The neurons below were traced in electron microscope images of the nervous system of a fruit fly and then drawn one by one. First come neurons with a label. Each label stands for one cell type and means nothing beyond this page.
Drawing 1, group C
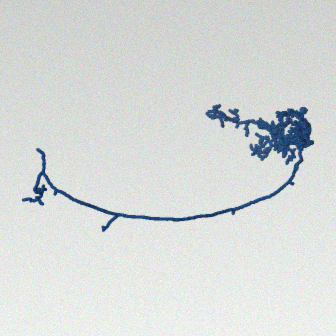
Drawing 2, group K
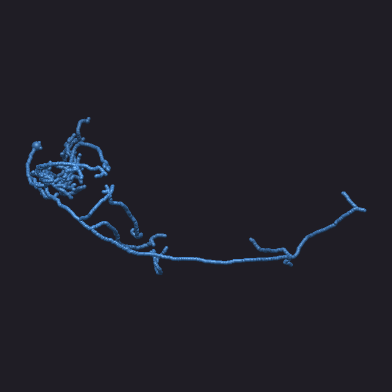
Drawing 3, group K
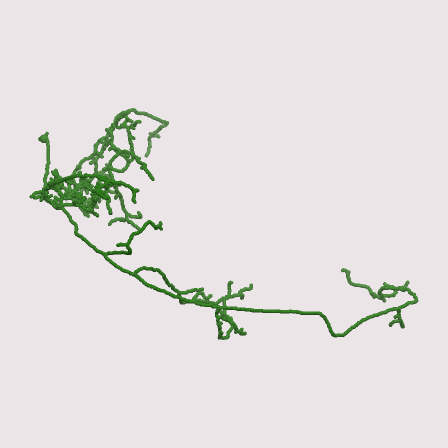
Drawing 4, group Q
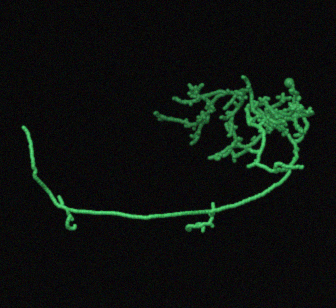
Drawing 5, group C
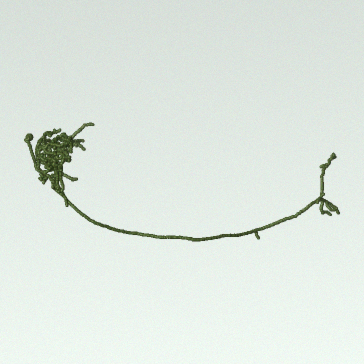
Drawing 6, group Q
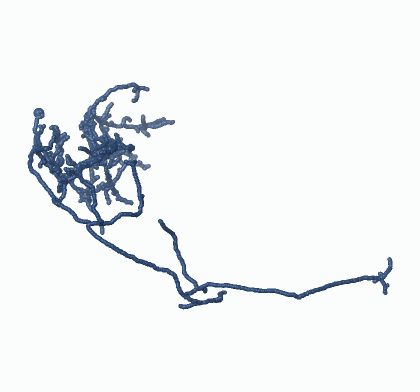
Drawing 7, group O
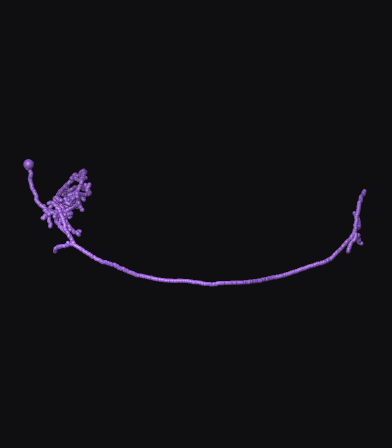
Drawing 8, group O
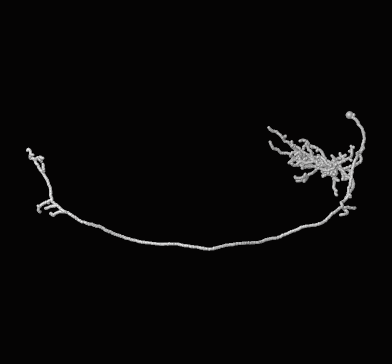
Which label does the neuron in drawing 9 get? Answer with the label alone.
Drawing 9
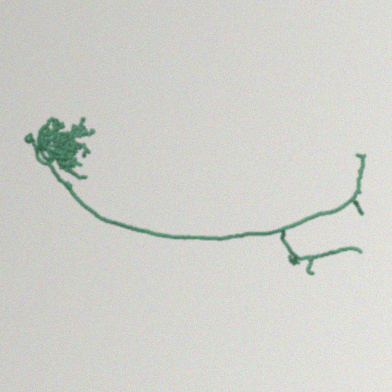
group C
